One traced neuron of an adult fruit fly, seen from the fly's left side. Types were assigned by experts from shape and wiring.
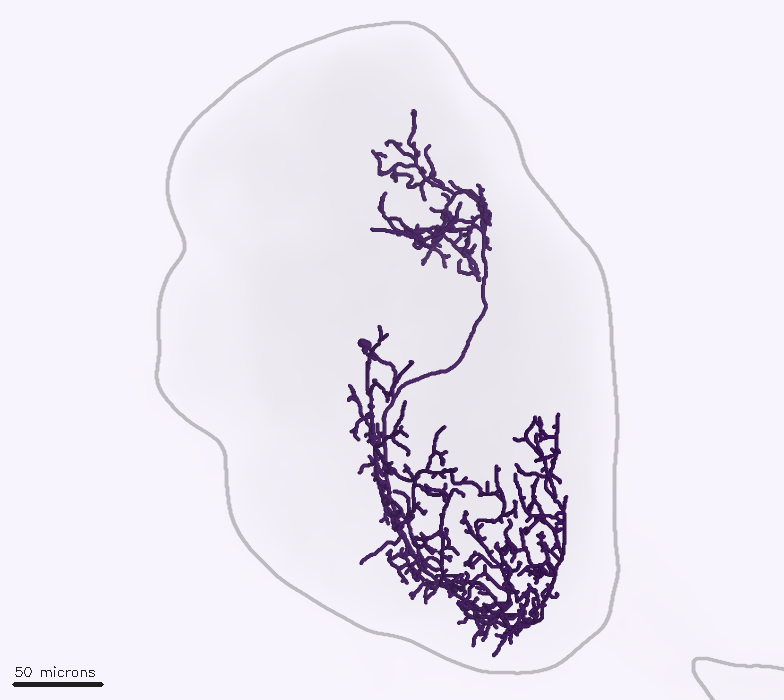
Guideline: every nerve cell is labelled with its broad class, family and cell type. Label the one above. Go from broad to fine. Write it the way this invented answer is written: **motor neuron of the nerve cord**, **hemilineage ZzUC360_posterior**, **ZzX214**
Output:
**visual projection neuron**, **MeVP**, **MeVP43**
